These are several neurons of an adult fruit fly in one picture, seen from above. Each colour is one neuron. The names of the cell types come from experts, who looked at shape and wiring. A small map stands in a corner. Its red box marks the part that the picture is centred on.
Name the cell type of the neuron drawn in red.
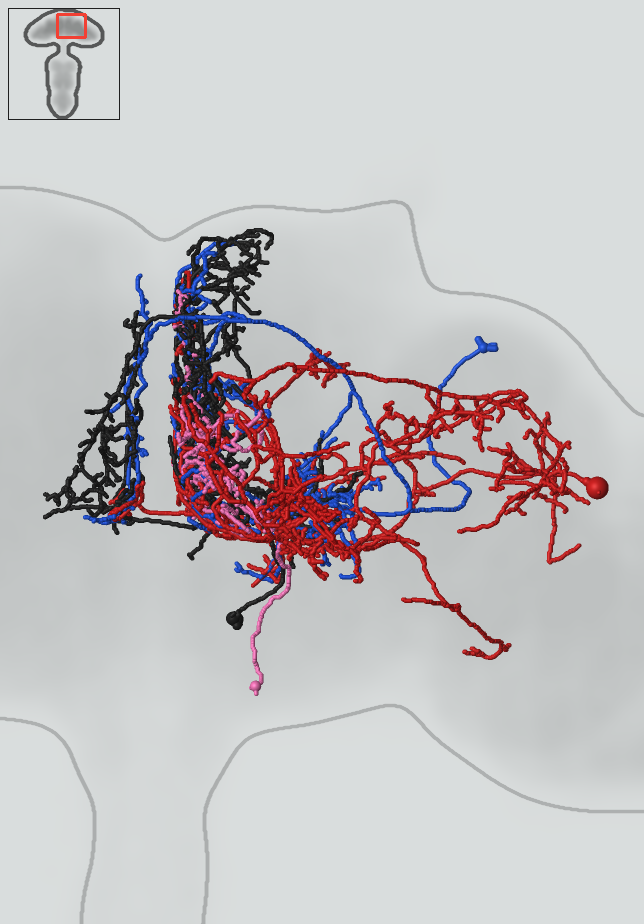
SMP001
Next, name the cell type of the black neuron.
SMP383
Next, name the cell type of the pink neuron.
SMP403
